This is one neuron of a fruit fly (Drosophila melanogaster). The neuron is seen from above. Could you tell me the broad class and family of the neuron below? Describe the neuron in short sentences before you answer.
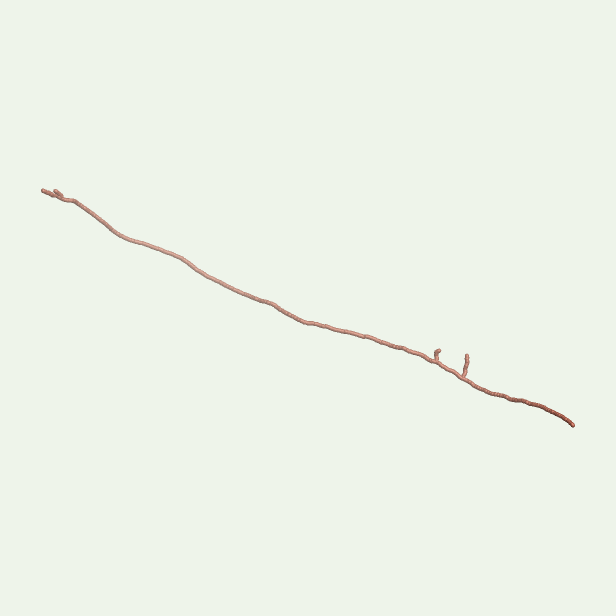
The drawing shows no cell body. It has a dozen or fewer branch ends. It is a sensory neuron ascending to the brain. The name of its family is class mechanosensory proprioceptive.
